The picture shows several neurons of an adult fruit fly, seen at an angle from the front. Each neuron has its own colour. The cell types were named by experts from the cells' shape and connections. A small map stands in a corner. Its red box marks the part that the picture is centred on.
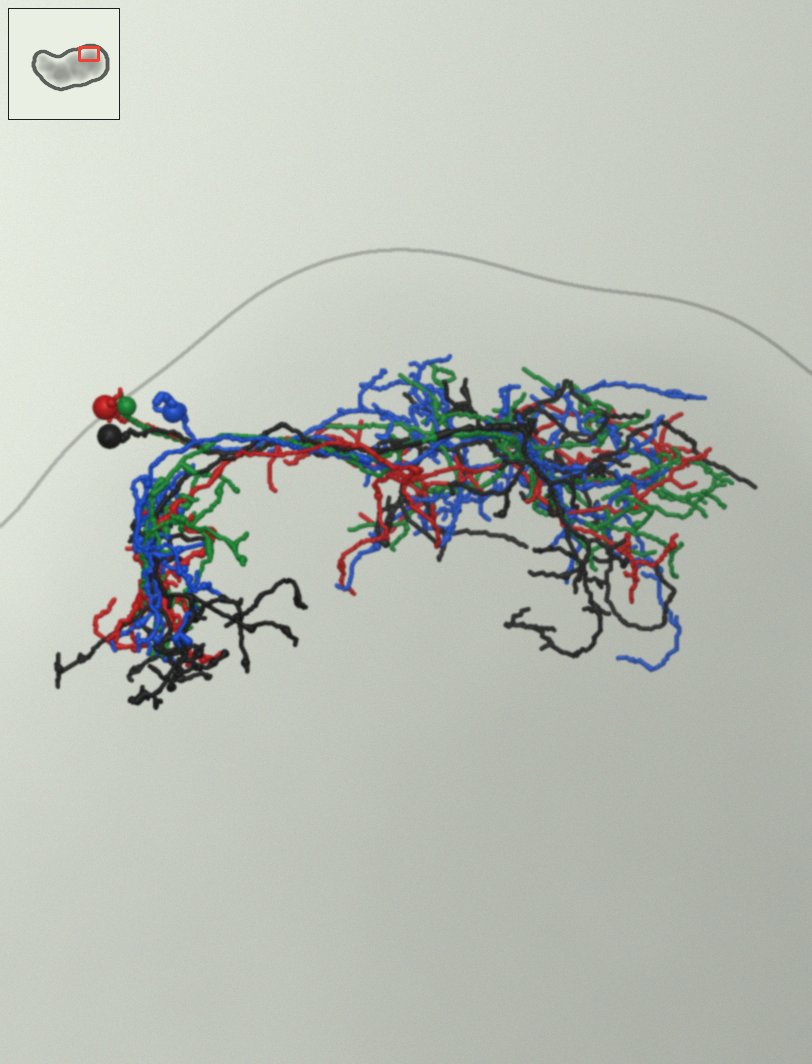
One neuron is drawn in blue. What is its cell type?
SLP429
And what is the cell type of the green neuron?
CB3121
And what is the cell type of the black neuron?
CB1050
